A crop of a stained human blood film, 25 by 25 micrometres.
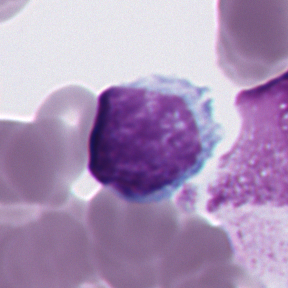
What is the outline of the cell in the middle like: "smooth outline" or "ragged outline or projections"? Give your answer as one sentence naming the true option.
Rough rather than smooth is the outline of this cell.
